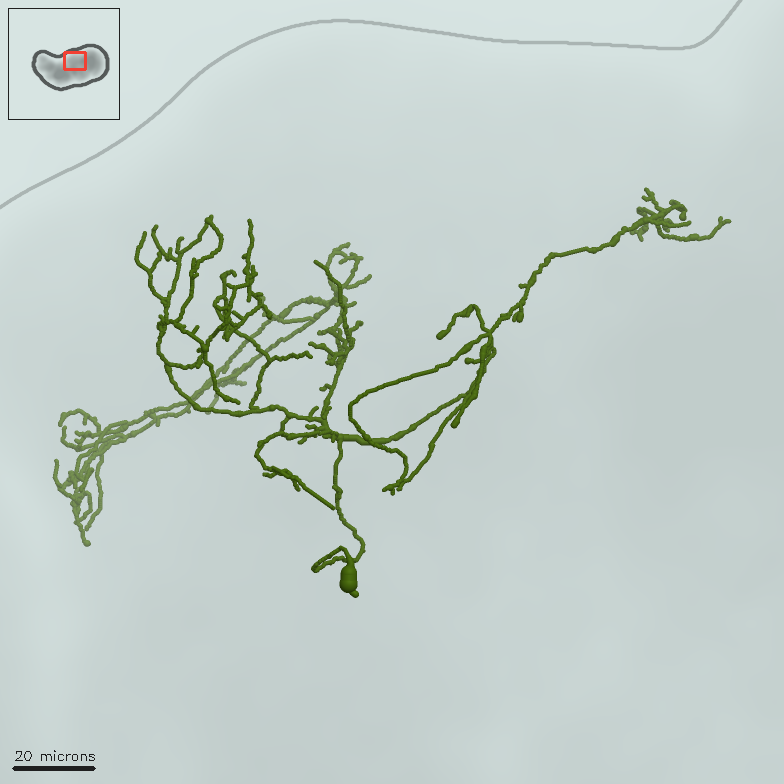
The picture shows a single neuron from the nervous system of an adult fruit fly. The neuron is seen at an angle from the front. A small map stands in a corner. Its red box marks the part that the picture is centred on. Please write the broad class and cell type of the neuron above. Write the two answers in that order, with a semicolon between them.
central-brain intrinsic neuron; SLP170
